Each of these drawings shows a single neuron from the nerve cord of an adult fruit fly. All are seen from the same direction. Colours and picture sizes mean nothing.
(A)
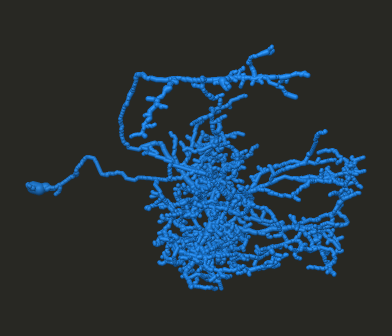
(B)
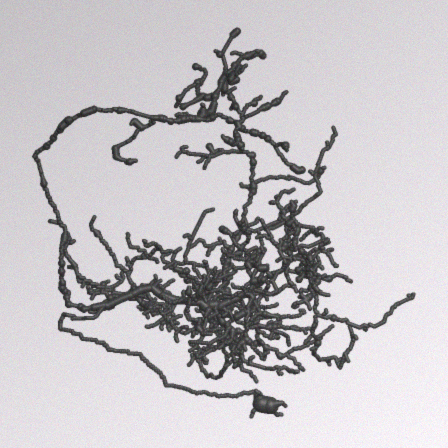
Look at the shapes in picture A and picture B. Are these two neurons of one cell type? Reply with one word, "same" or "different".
same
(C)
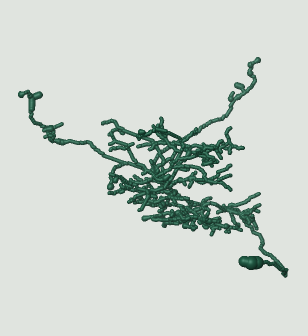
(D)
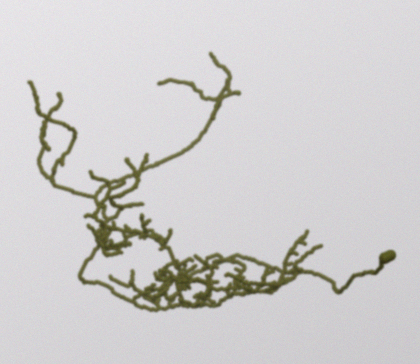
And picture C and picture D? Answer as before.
different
